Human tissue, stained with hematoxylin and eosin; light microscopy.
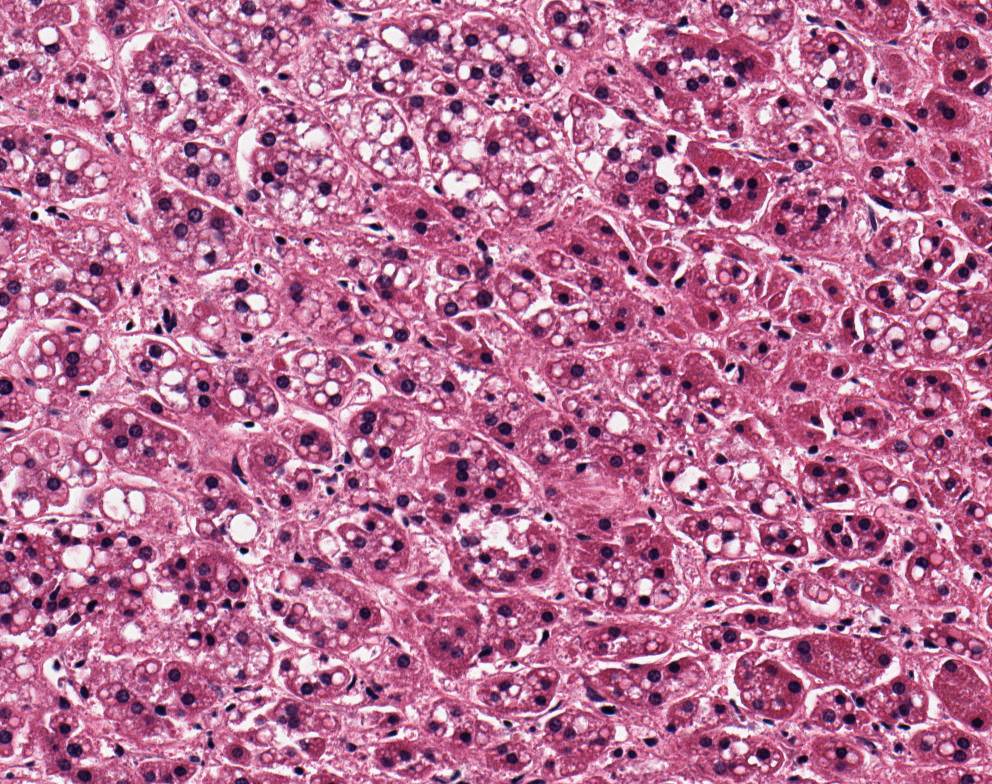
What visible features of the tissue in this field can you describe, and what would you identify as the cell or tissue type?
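Several small, round, clear vacuoles are present in the cytoplasm of many cells. The septa between nests carry flattened, elongated dark nuclei lying along the nest edges. Narrow clear gaps, consistent with shrinkage, separate many nests from the surrounding septa. No large vessels with thick muscular walls are present in the field. The tissue is adrenal gland.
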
